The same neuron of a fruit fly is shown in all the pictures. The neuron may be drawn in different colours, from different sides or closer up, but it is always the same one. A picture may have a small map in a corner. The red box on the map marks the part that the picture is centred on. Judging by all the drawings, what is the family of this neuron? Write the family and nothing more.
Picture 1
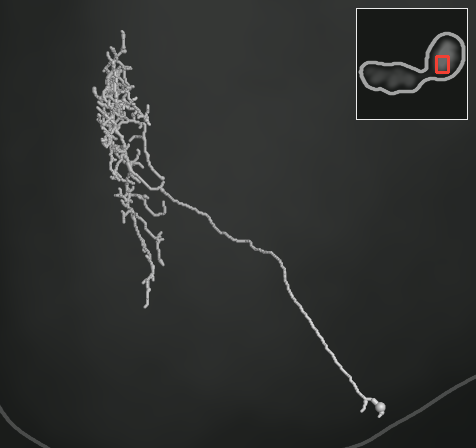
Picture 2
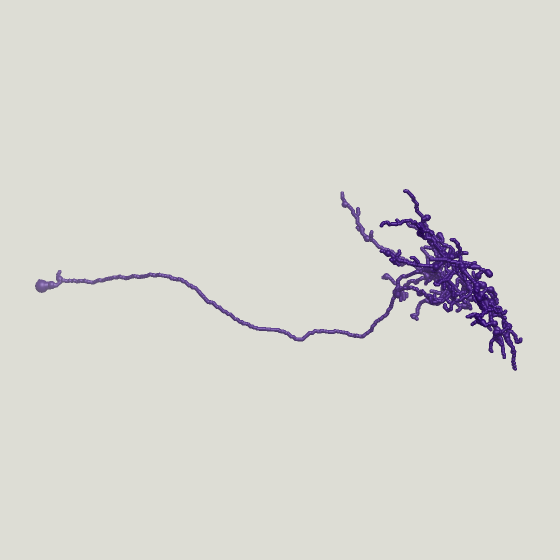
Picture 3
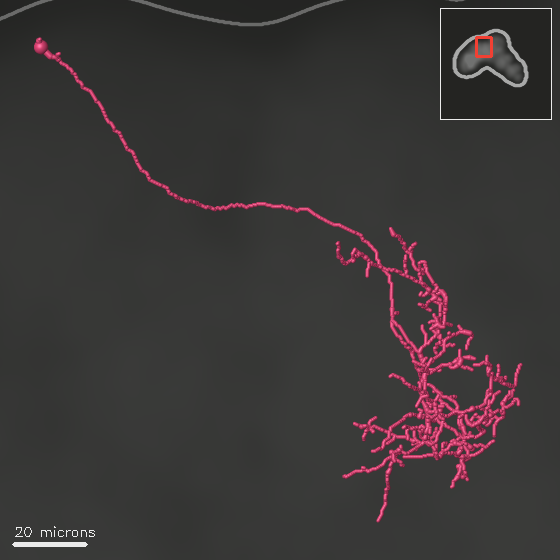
hemilineage MX3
